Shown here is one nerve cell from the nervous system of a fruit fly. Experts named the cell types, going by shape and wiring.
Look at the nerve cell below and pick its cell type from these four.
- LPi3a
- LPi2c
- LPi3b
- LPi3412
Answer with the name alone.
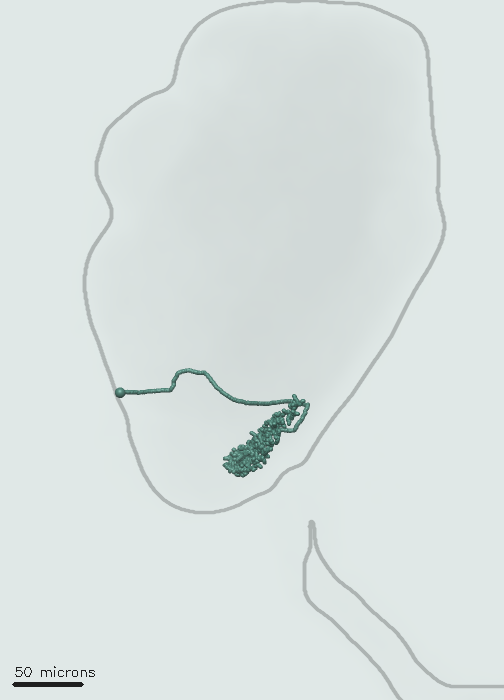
LPi2c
